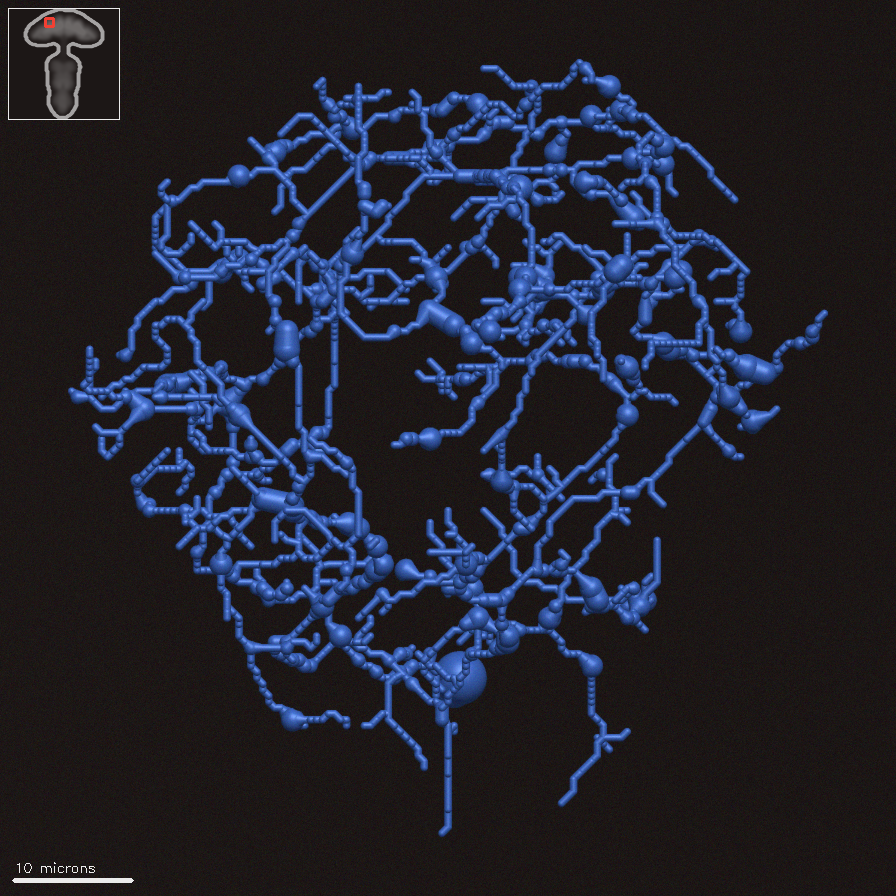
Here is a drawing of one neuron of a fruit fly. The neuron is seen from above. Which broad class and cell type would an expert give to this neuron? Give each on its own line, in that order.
central-brain intrinsic neuron
CB3104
